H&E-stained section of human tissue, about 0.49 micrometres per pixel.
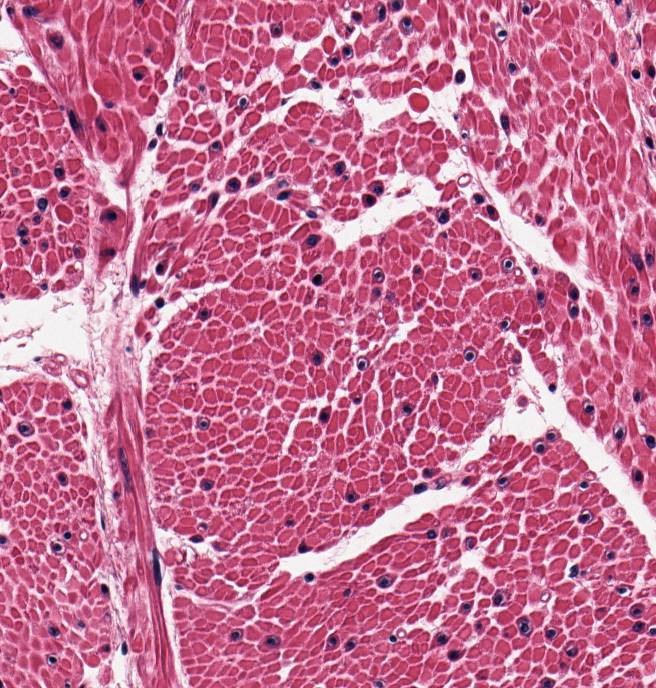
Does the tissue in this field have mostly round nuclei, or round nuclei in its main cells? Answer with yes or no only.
Yes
